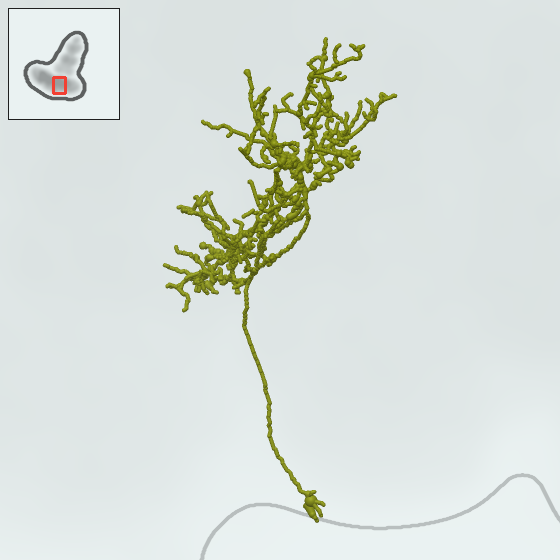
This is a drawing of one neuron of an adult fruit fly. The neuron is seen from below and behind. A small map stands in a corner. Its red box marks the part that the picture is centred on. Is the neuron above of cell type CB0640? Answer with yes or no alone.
no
